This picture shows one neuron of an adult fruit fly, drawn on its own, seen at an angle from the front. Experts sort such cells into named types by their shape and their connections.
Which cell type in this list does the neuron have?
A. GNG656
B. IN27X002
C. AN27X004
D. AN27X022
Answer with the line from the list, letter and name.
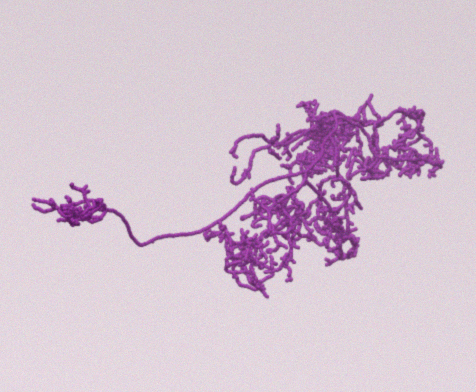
C. AN27X004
